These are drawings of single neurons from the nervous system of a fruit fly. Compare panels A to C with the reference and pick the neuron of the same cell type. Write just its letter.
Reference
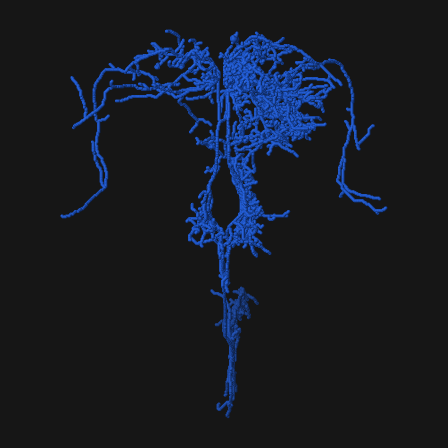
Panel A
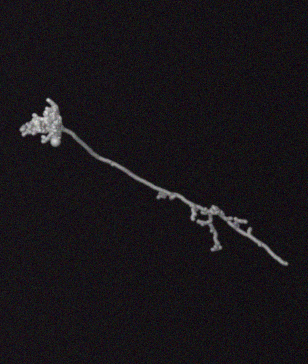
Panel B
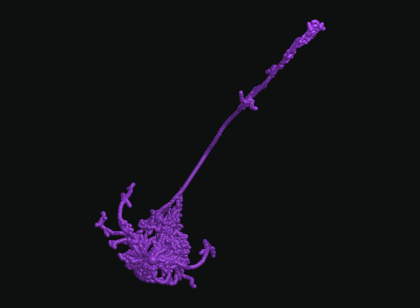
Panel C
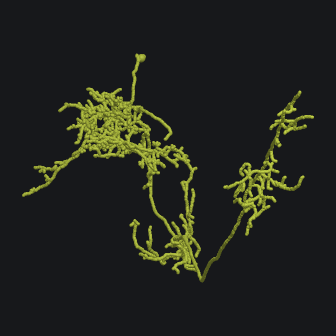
B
